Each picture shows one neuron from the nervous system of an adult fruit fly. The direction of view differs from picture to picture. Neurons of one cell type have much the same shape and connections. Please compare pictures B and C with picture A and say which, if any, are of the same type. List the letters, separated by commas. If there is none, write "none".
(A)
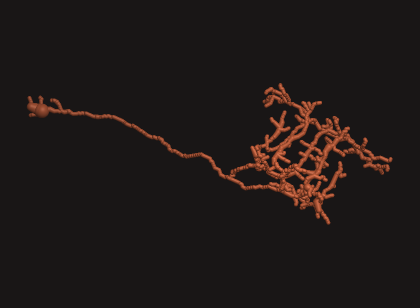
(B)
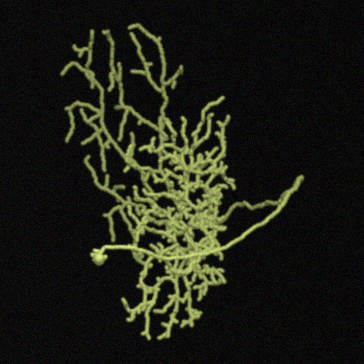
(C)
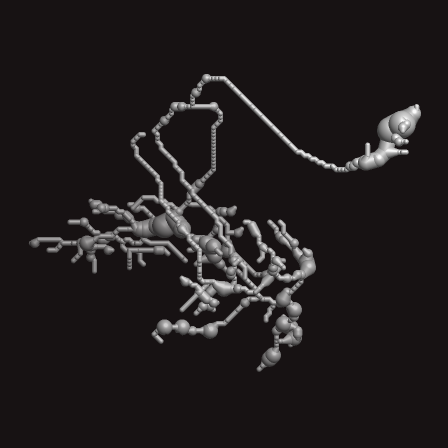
C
